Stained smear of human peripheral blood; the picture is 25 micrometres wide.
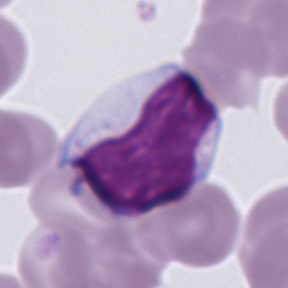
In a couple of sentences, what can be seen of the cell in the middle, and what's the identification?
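Nucleus occupies most of the cell; chromatin dense, dark purple. Cytoplasm very pale, faint bluish tinge, mostly a crescent on the upper left side of the nucleus. Call: large granular lymphocyte.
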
